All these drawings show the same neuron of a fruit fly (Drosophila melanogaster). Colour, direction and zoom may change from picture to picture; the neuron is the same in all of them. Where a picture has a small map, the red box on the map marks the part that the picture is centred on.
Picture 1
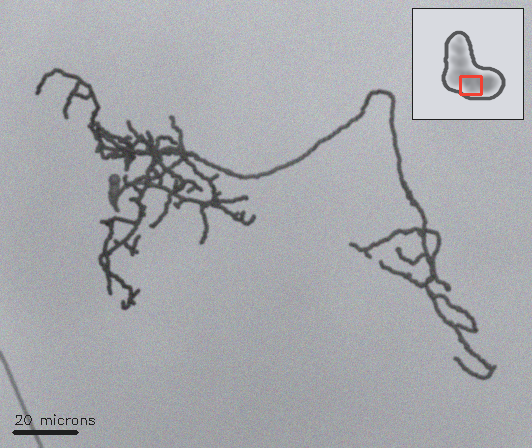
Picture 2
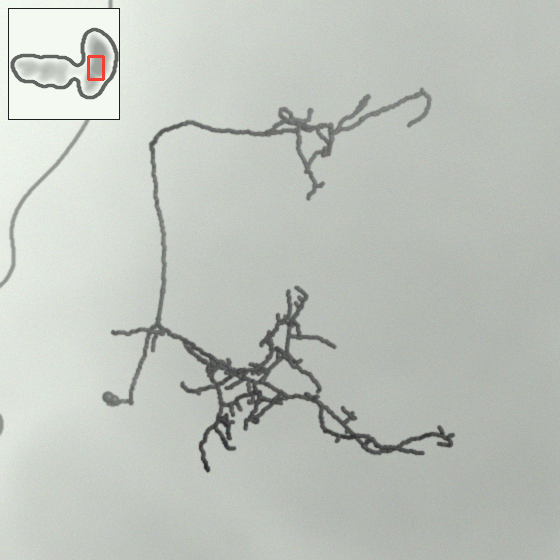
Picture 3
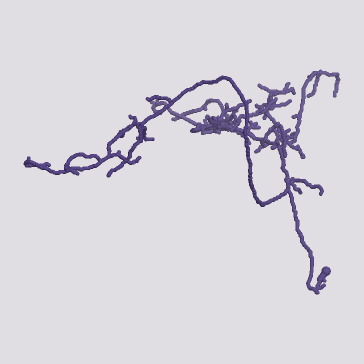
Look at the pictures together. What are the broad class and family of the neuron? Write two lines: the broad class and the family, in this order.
central-brain intrinsic neuron
hemilineage LB3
